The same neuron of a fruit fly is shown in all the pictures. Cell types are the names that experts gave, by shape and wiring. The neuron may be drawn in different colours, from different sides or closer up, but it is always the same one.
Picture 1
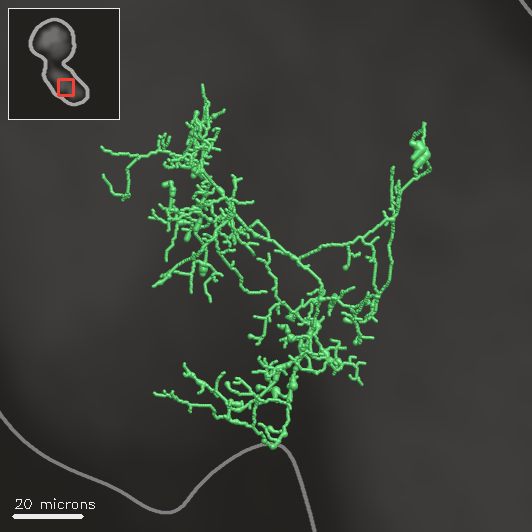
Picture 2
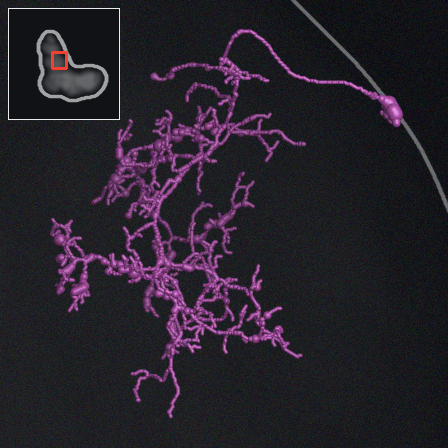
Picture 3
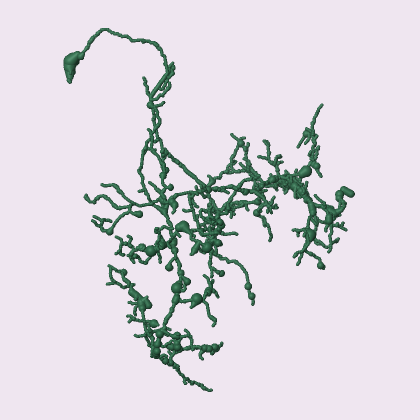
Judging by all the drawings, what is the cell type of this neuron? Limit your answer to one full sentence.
The cell type this neuron represents is IN19A059.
